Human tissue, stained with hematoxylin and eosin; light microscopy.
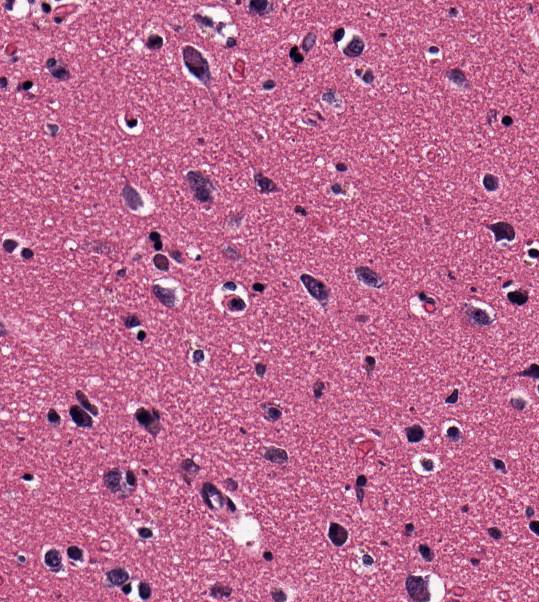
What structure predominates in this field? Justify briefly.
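What I see is cerebral cortex. The background is an even, finely granular pink, with no layers, glands or other organized units. Larger cells with angular, triangular bodies taper into a process.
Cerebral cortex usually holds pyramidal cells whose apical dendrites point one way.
Small, dark, round nuclei with scant cytoplasm outnumber them.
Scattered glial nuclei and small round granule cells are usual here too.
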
